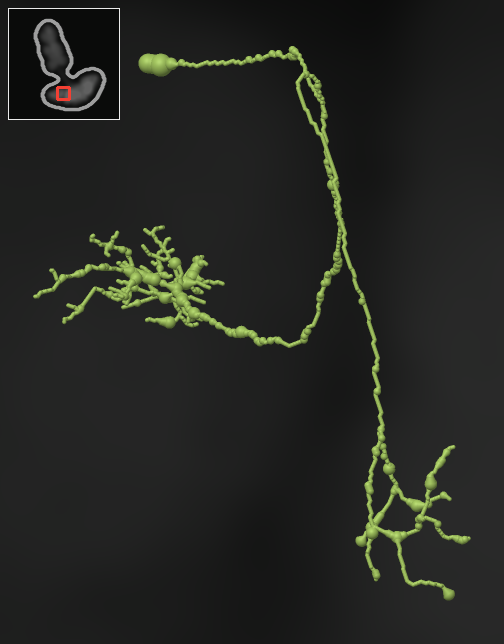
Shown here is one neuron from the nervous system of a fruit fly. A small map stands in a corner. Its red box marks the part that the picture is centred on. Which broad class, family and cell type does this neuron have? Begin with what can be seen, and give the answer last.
It is in the brain and does not reach the nerve cord. Dozens of branch ends can be seen. Its broad class is visual projection neuron. Its family is hemilineage VPNp2. It is of cell type LC18.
